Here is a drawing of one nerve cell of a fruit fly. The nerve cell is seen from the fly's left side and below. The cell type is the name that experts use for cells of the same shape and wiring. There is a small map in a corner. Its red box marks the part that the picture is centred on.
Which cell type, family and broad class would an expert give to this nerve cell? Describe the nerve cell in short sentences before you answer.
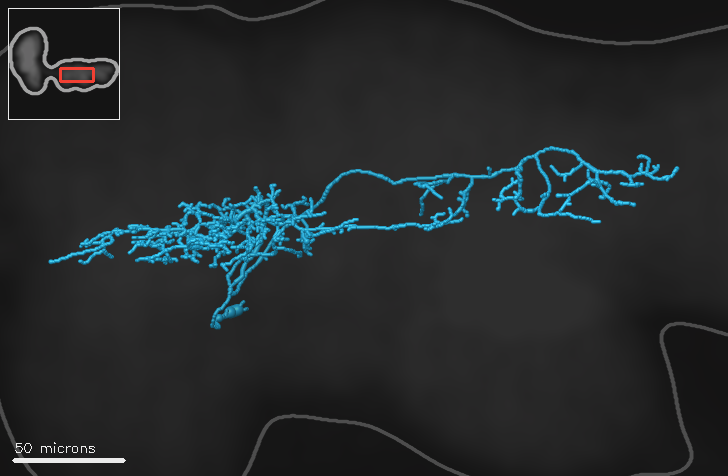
By the scale bar it is about 300 microns wide in this view. The picture shows dozens of branch ends. The cell type is IN11B018. Its family is hemilineage 11B. Its broad class is nerve-cord intrinsic neuron.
